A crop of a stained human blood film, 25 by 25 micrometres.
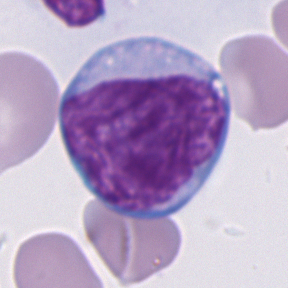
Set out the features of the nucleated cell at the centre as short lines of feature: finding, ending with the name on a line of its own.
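Size: about 15 micrometres across
Nucleus: about 14 by 12 micrometres, sitting low in the cell
Nuclear area: about 70% of the cell
Upper nuclear border: nearly straight across
Chromatin: purple, finely strand-like, paler gaps between strands
Cytoplasm: widest band along the top, a few tiny clear spots
Name: myeloblast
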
